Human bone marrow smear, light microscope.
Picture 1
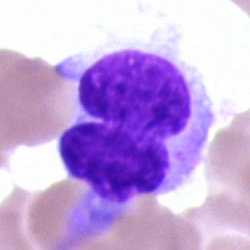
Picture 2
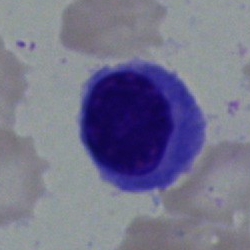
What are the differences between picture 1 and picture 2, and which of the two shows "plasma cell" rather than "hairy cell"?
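Picture 1: hairy cell. Picture 2: plasma cell. Outline: hairy cell edge irregular and frayed, not smoothly round; plasma cell roughly round. Nucleus: takes up most of the hairy cell; sits toward the left in the plasma cell.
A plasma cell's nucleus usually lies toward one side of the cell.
Chromatin: hairy cell dark purple and mottled, paler patches among denser areas; plasma cell dark and dense throughout.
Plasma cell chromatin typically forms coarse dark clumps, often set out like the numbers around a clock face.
Cytoplasm: pale greyish blue in the hairy cell; deep blue in the plasma cell, rim widest on the right, no visible granules.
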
